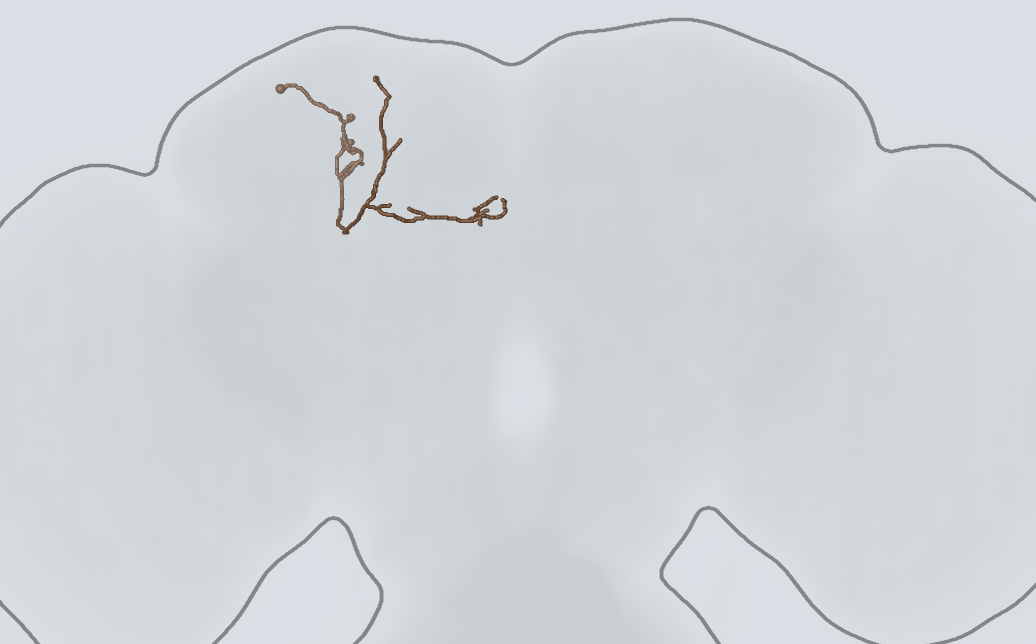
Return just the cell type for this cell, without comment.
KCa'b'-ap2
